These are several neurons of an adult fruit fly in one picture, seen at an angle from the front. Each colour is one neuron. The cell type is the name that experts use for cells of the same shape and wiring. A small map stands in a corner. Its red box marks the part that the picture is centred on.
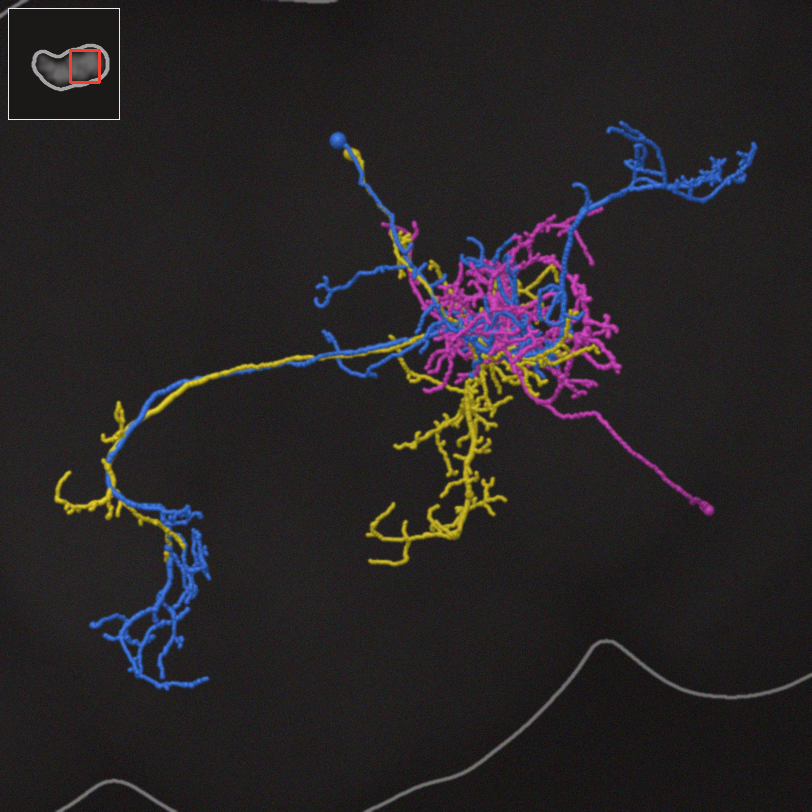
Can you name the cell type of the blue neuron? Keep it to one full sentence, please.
The cell type name PLP300m applies to this neuron.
